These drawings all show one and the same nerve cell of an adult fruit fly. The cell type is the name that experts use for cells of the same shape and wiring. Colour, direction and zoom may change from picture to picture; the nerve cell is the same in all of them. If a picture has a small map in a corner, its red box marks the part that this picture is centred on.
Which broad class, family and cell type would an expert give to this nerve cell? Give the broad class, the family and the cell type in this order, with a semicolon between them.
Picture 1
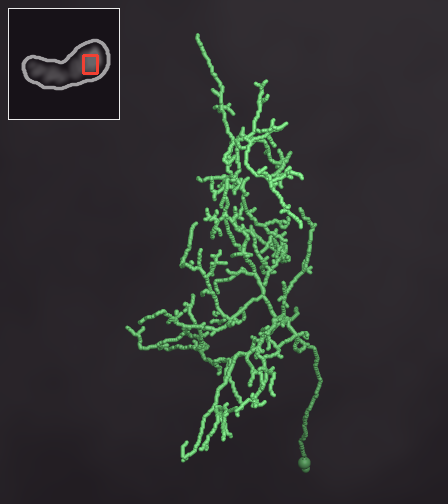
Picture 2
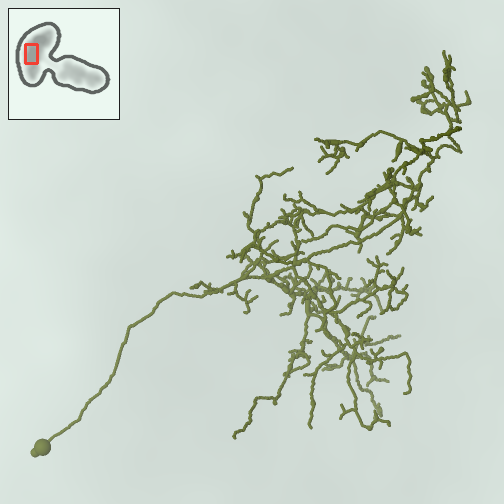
central-brain intrinsic neuron; hemilineage VESa1; SAD075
